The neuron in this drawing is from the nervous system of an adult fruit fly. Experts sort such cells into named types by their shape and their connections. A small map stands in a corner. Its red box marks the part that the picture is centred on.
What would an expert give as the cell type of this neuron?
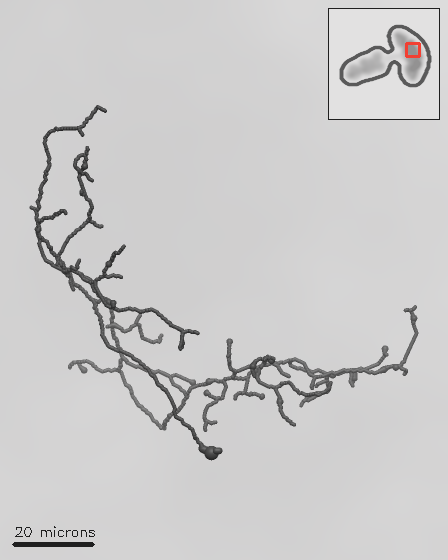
CB3069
